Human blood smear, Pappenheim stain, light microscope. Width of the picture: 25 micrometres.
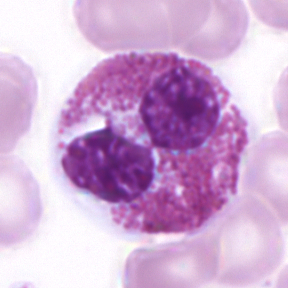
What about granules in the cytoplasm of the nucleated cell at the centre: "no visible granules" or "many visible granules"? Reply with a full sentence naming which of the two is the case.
It is many visible granules that the cytoplasm of this cell contains.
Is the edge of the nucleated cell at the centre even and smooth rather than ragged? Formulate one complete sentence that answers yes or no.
Yes, the edge of the cell is even, with no ragged parts or projections.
